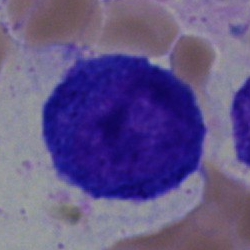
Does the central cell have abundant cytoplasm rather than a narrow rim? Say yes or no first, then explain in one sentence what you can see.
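No. The dark nuclear mass fills almost the whole cell.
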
